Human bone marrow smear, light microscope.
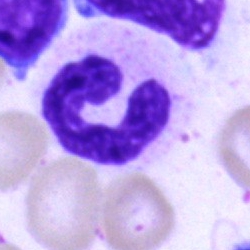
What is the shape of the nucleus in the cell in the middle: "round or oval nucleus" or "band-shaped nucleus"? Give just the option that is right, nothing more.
Band-shaped nucleus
